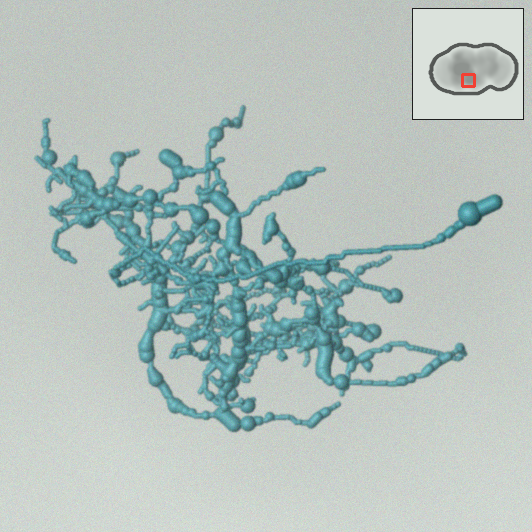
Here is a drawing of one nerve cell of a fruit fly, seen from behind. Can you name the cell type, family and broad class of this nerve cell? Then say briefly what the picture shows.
The cell type is IN01B025. The family is hemilineage 01B. It is a nerve-cord intrinsic neuron. The cell body is on the right of the picture. The picture shows dozens of branch ends.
